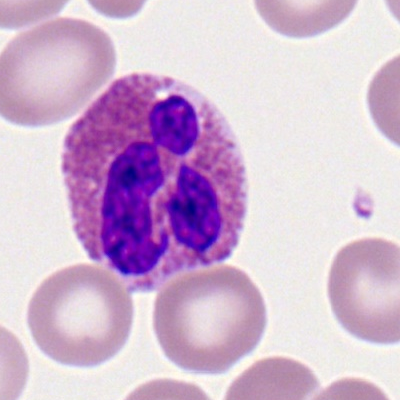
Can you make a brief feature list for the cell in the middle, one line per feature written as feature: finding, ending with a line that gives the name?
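Lobes: three in the nucleus, you'll notice.
Chromatin: dark purple and coarsely clumped.
Nucleoli: none to see.
Surface: no projections anywhere.
Cell: an eosinophil.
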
